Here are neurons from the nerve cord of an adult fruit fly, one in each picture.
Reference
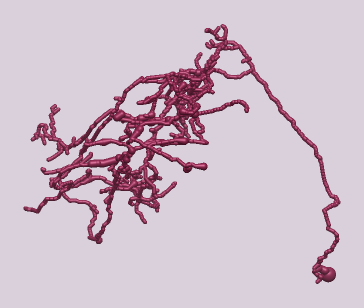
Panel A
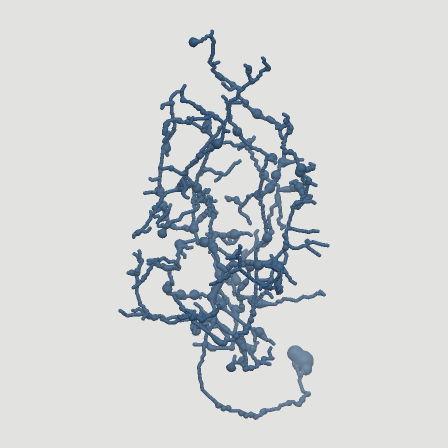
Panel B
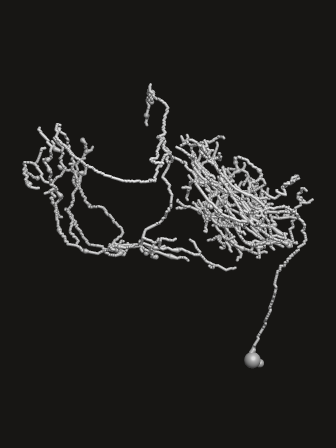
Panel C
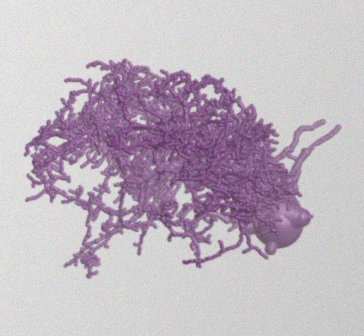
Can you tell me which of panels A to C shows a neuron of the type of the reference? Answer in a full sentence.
Panel A shows a neuron of the same cell type.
